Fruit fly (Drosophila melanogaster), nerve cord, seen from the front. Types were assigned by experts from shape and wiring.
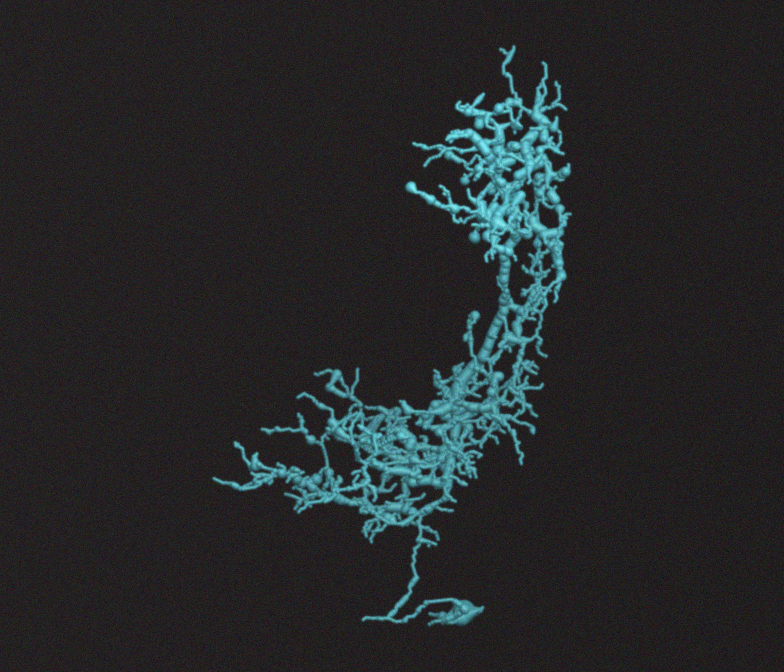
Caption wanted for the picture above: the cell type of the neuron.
IN13A021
